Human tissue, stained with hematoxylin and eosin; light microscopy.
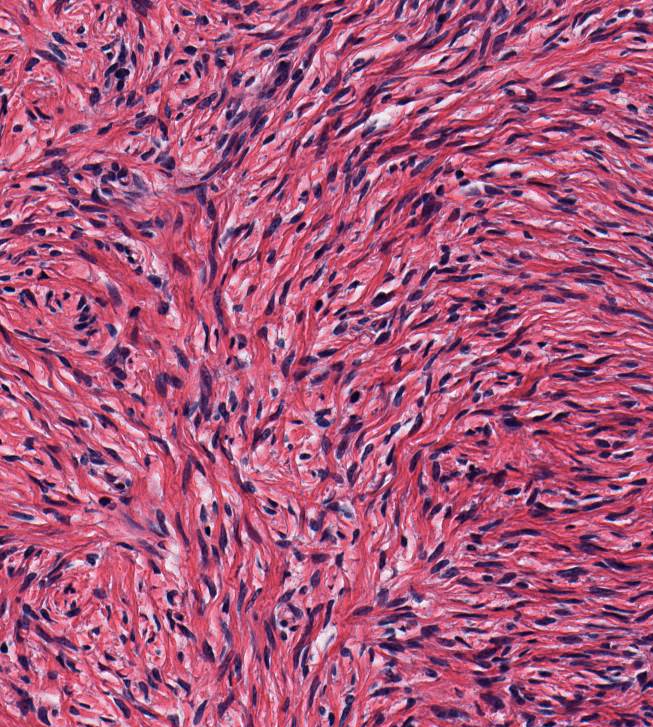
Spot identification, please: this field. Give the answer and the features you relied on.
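This is ovarian cortex. What settles it is the spindle cells running in interlacing, swirling fascicles in many directions across the whole field.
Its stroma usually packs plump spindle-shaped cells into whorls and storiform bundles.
The nuclei are elongated and dark blue-purple, many tapered at the ends and some gently wavy, with abundant pink, wavy collagen fibres between the cells throughout.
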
